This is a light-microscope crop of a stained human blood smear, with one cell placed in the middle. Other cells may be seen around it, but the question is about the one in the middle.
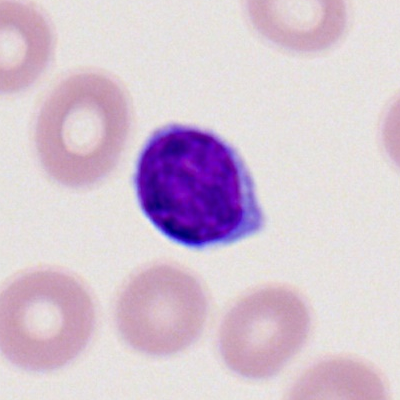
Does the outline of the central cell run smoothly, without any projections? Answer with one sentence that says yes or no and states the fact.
No, along its edge the cell is rough, not smooth.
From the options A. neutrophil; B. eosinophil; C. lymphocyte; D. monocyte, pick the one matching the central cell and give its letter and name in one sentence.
The central cell in this crop is a lymphocyte, so the correct choice is option C.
